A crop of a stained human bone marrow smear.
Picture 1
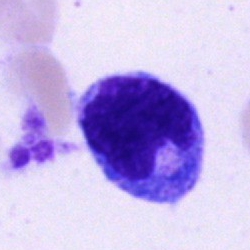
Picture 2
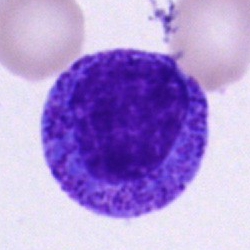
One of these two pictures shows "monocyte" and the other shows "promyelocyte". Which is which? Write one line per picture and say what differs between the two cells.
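The cell in picture 1 is a monocyte. No granules are visible in the cytoplasm.
The cell in picture 2 is a promyelocyte. The cytoplasm is packed with many purple granules.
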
